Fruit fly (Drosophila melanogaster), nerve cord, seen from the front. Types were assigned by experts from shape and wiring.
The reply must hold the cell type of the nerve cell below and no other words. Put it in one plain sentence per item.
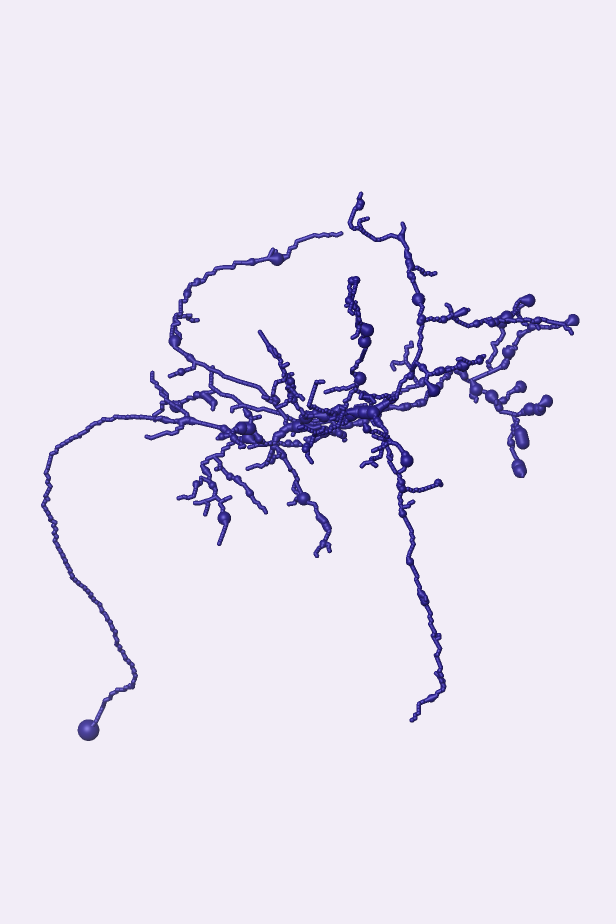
The cell type is IN04B104.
